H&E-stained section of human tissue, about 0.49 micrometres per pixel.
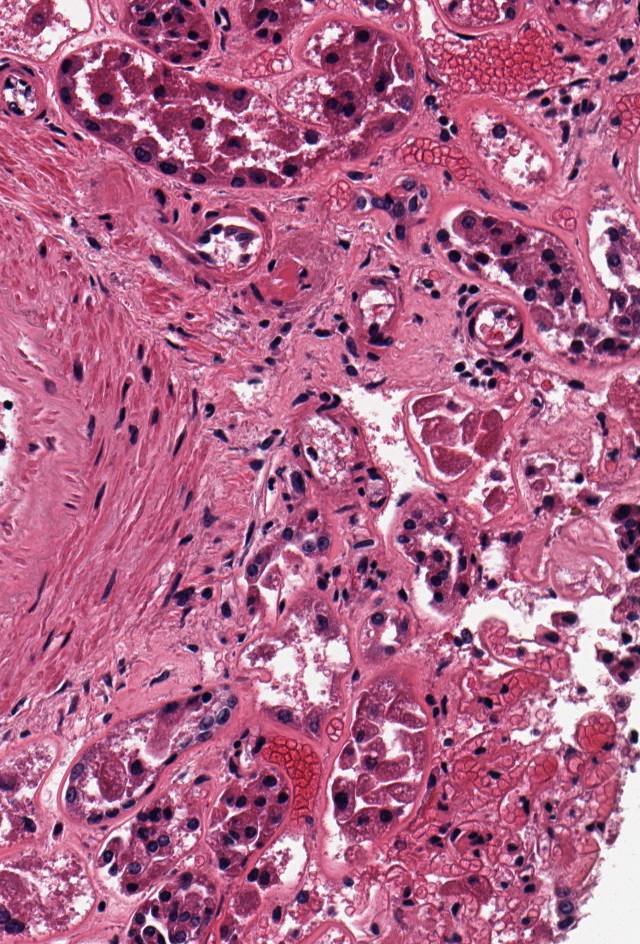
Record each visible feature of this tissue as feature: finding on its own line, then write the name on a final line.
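Tubule lining: cuboidal cells, abundant pink granular cytoplasm, round dark nuclei
Wall at left: parallel spindle cells with elongated nuclei
Capillaries: packed with red blood cells between tubules, notably top right and lower centre
Tearing: empty white gaps toward the right side and lower right edge
Name: renal cortex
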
